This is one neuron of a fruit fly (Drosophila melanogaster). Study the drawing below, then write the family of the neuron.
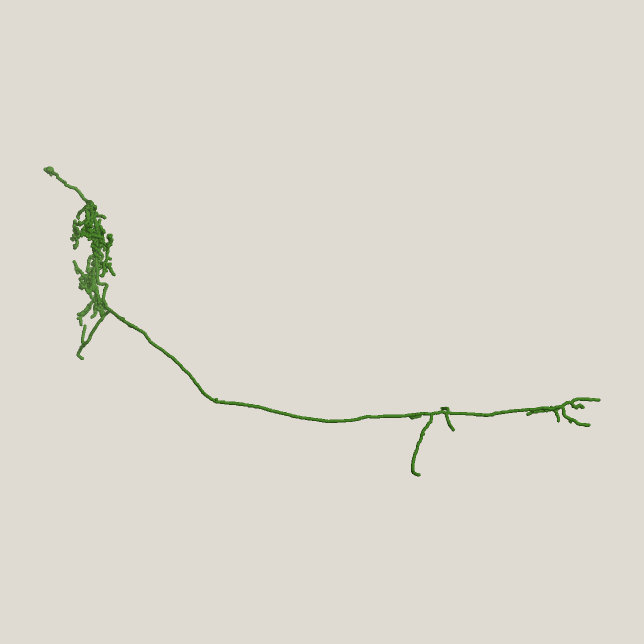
DNp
